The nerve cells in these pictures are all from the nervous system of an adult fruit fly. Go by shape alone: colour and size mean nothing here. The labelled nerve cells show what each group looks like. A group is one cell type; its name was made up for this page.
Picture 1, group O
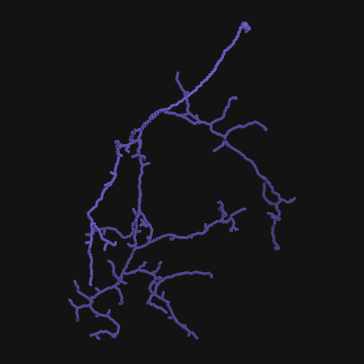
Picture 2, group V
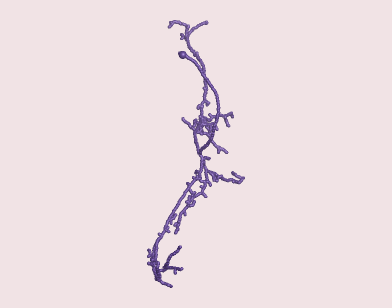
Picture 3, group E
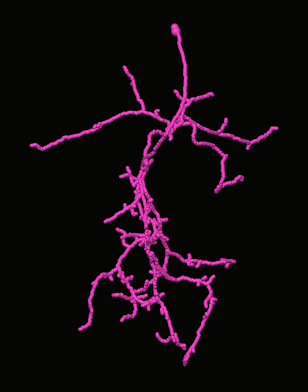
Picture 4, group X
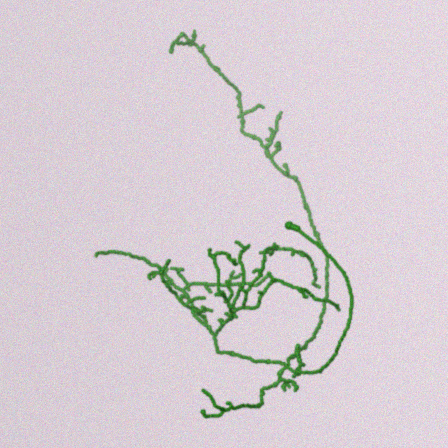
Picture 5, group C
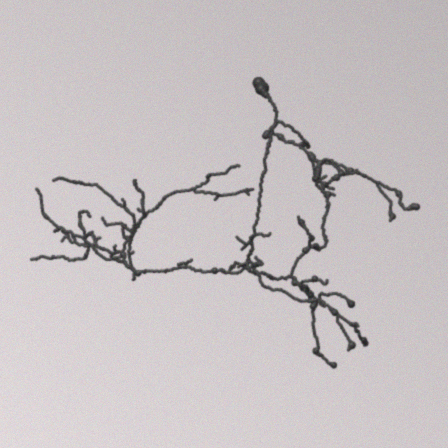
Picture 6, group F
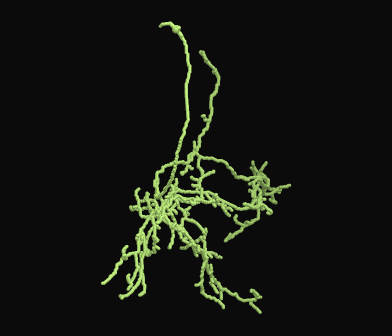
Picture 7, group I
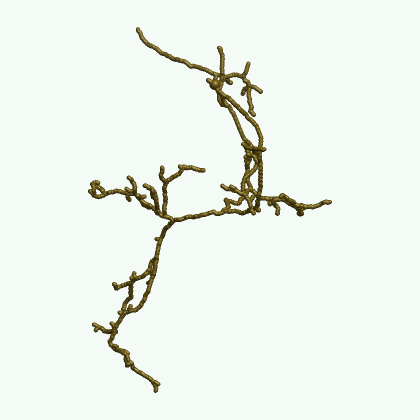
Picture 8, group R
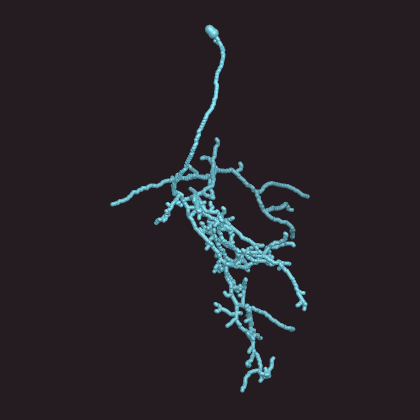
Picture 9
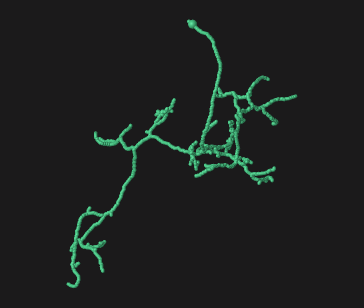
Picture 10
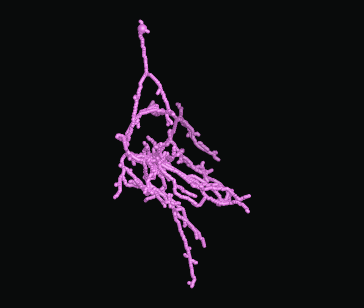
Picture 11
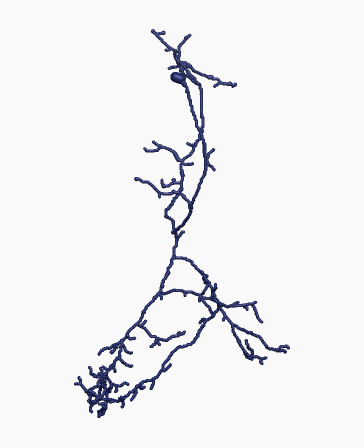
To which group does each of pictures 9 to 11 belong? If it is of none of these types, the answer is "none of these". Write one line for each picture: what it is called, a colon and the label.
9: group I
10: none of these
11: none of these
